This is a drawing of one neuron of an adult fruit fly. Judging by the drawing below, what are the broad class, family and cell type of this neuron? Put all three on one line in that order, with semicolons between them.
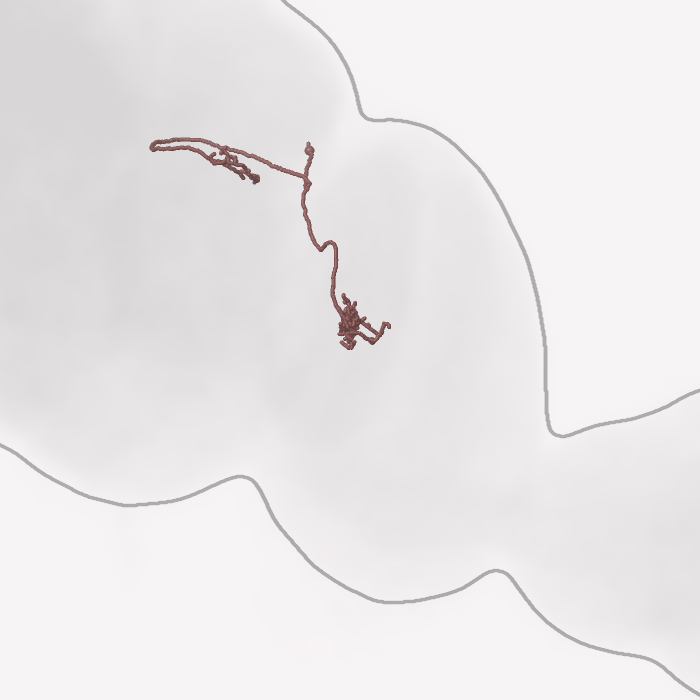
visual projection neuron; hemilineage VPNd3; LC6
